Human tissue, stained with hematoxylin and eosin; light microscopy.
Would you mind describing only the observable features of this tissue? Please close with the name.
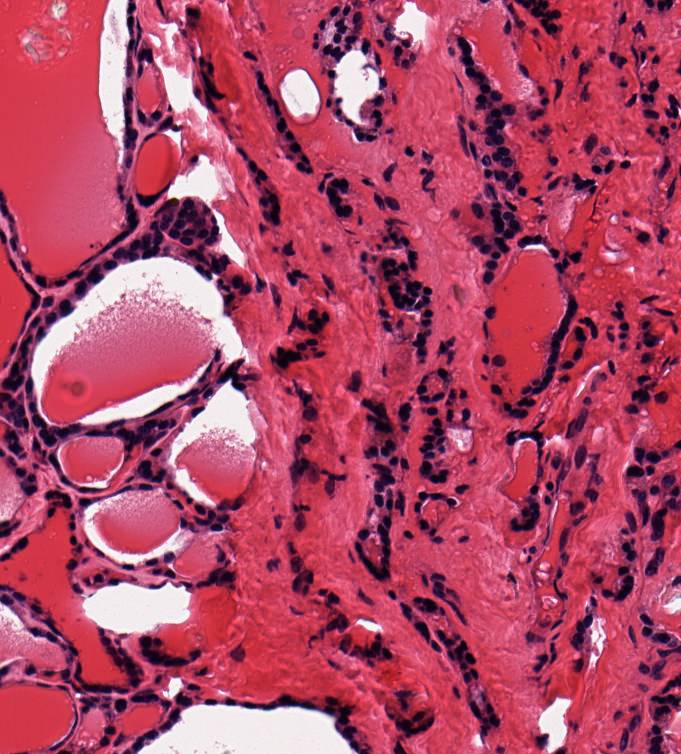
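On the left I see closely packed follicles full of homogeneous pink colloid, round to oval, small to large. They're lined by one layer of flattened to low cuboidal cells with dark nuclei. Centre and right hold fibrous stroma with small epithelial groups. This is thyroid.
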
